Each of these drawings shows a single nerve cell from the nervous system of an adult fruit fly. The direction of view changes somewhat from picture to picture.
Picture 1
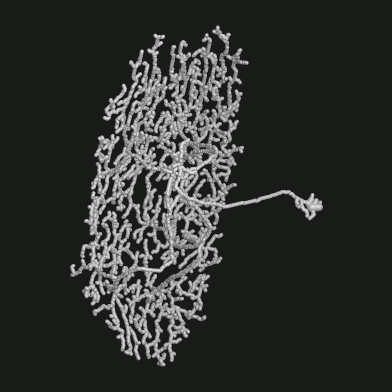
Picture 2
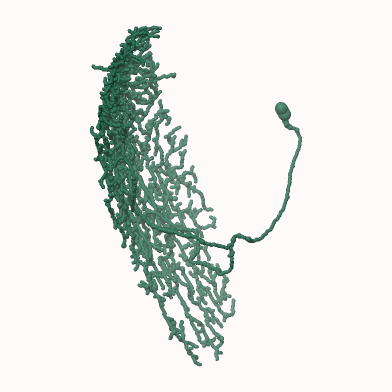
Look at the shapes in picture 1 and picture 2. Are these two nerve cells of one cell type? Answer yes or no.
yes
